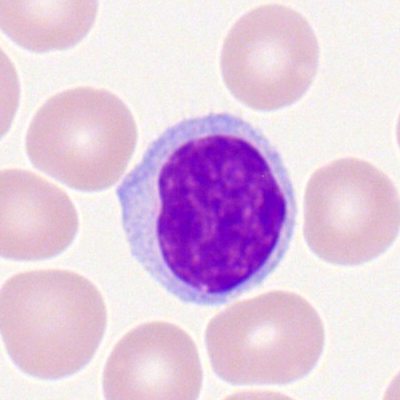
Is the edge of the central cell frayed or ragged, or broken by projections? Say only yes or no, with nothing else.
Yes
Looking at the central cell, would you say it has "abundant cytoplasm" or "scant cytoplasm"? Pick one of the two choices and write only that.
Scant cytoplasm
